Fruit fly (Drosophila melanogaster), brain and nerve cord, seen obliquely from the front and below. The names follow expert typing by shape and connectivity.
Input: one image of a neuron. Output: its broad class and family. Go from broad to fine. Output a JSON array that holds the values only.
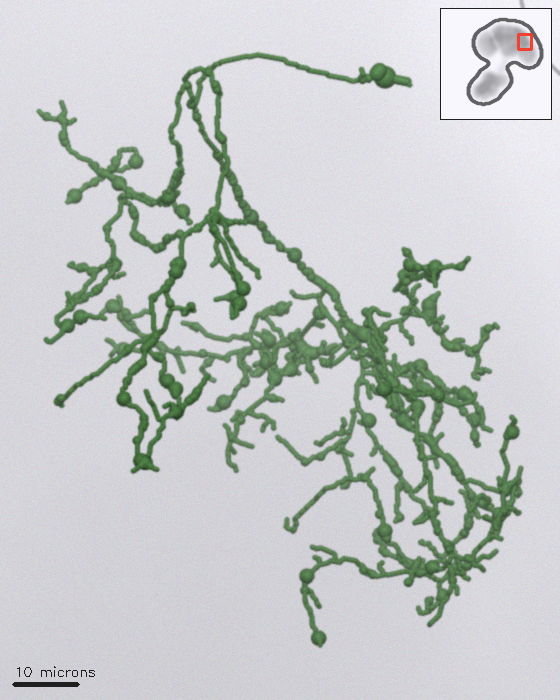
["central-brain intrinsic neuron", "hemilineage VLPl&d1_dorsal"]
